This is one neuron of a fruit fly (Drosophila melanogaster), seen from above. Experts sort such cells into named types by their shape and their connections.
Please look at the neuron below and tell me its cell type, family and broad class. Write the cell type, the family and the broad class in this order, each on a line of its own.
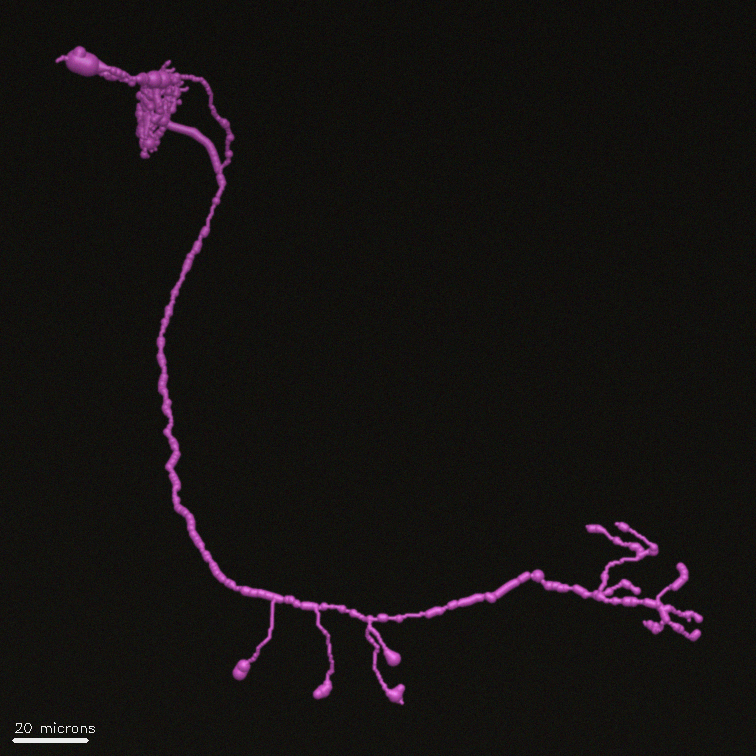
VM2_adPN
hemilineage ALad1
central-brain intrinsic neuron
